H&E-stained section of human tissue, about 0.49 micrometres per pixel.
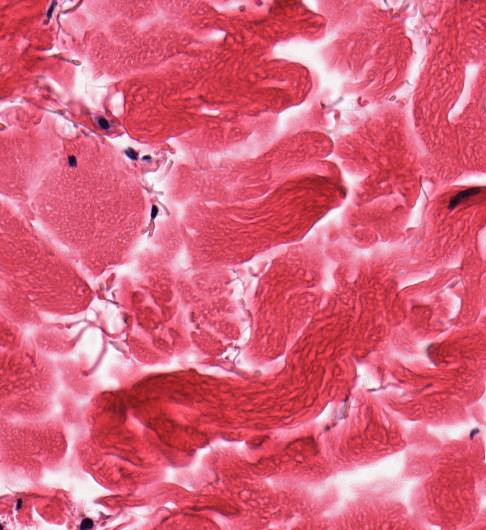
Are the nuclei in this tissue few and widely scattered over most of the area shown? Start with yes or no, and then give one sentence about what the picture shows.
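Yes. Nuclei are very sparse across the whole field.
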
